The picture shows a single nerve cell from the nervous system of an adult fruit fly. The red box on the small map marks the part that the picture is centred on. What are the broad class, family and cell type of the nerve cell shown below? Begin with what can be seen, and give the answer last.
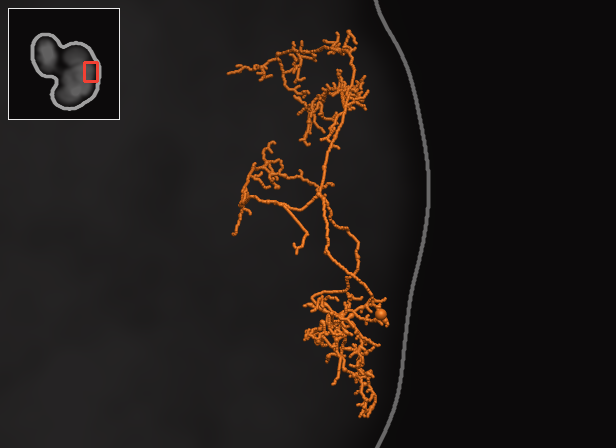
Dozens of branch ends can be seen. In this view it is taller than it is wide. It is a central-brain intrinsic neuron. The family is hemilineage SMPpd1. The cell type is SLP396.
